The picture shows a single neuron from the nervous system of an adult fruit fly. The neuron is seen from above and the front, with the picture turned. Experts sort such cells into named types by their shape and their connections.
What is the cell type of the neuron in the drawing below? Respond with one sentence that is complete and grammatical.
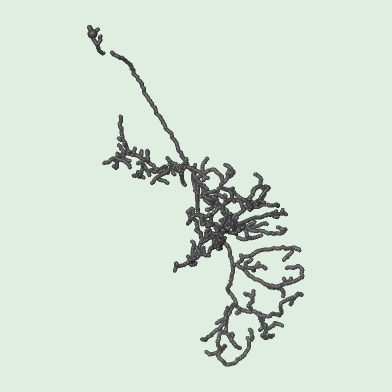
In the scheme of cell types, this neuron is FB6X.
